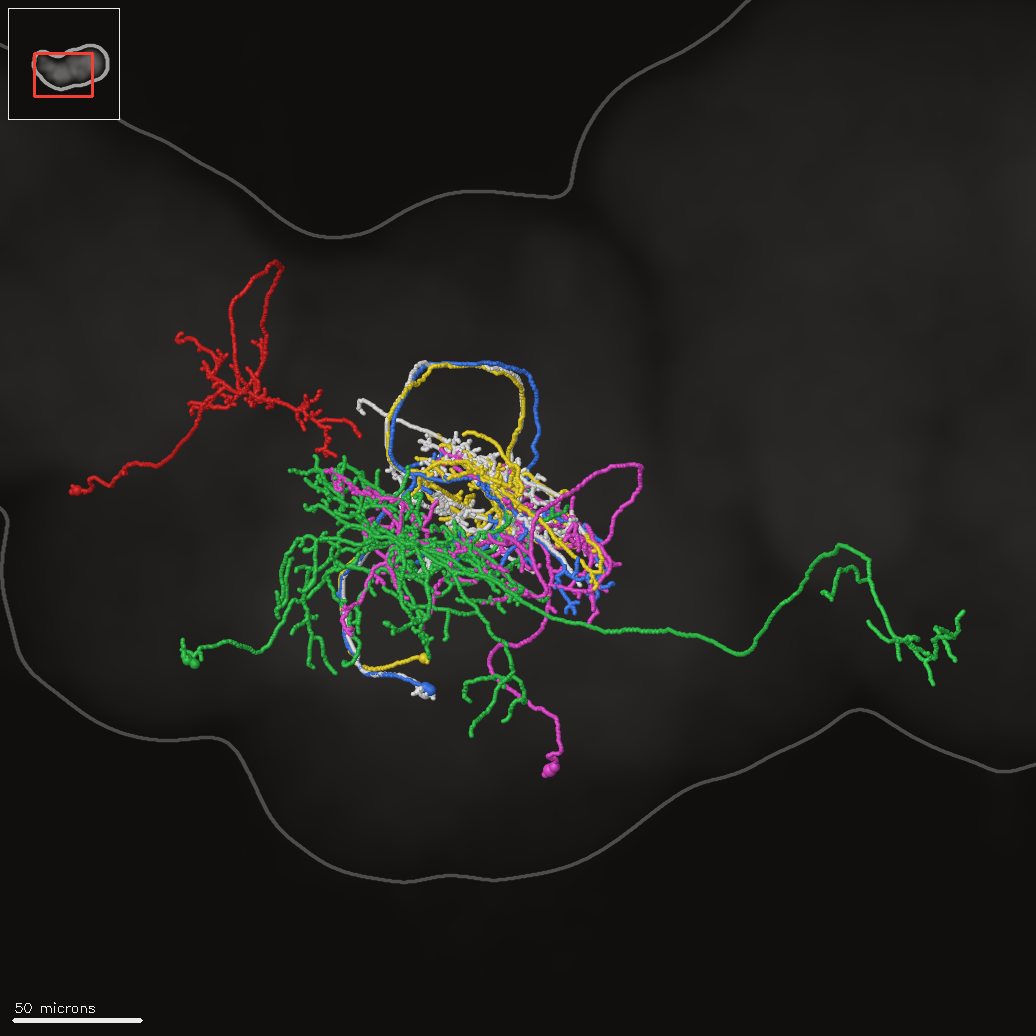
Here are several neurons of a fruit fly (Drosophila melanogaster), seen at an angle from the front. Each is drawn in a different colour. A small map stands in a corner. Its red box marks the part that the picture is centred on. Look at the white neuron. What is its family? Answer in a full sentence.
The family is hemilineage 02A.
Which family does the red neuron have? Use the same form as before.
The family is hemilineage 02A.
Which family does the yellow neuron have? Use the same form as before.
The family is hemilineage 02A.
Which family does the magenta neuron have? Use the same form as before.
The family is hemilineage 02A.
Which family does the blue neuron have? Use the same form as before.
The family is hemilineage 02A.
